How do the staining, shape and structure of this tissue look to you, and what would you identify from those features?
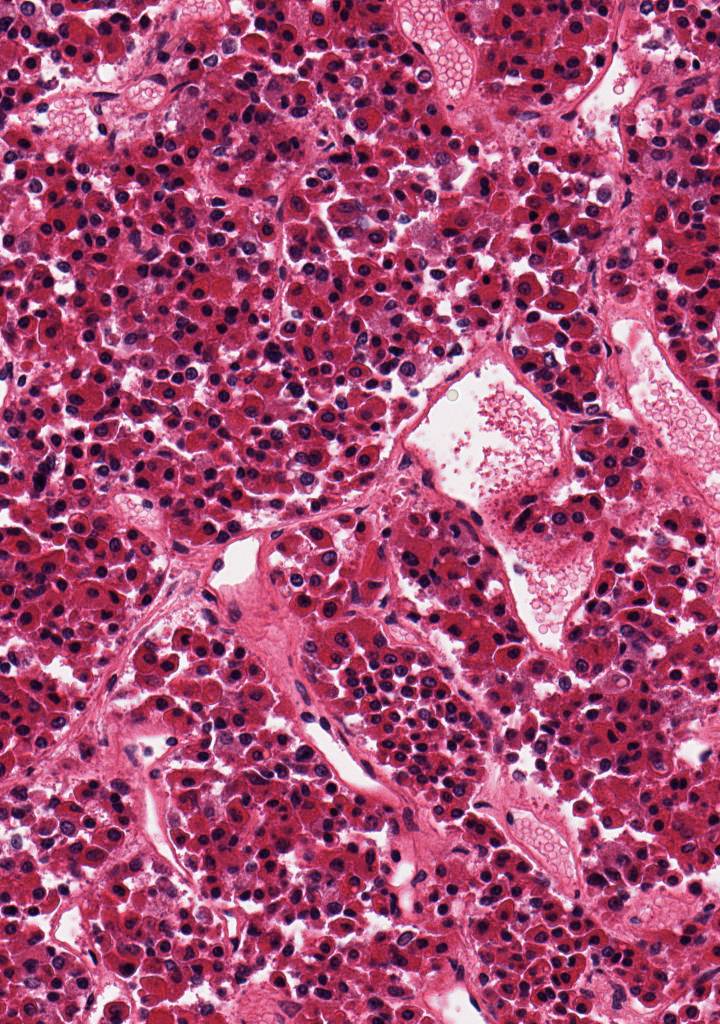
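Nests and cords of cells, divided by thin pink fibrous septa, occupy the whole field. Most cells have abundant bright red granular cytoplasm; a minority scattered among them have paler grey-purple cytoplasm. Stroma between the cell groups is scant and delicate. The tissue is pituitary.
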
